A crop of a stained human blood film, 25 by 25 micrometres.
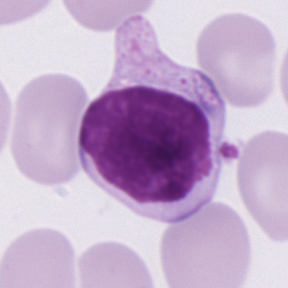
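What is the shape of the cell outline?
Irregular, with one broad rounded lobe of cytoplasm bulging out at the top.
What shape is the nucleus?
Roughly round, without any deep notch or indentation.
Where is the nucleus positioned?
Off-centre, toward the lower left of the cell.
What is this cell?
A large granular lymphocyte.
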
